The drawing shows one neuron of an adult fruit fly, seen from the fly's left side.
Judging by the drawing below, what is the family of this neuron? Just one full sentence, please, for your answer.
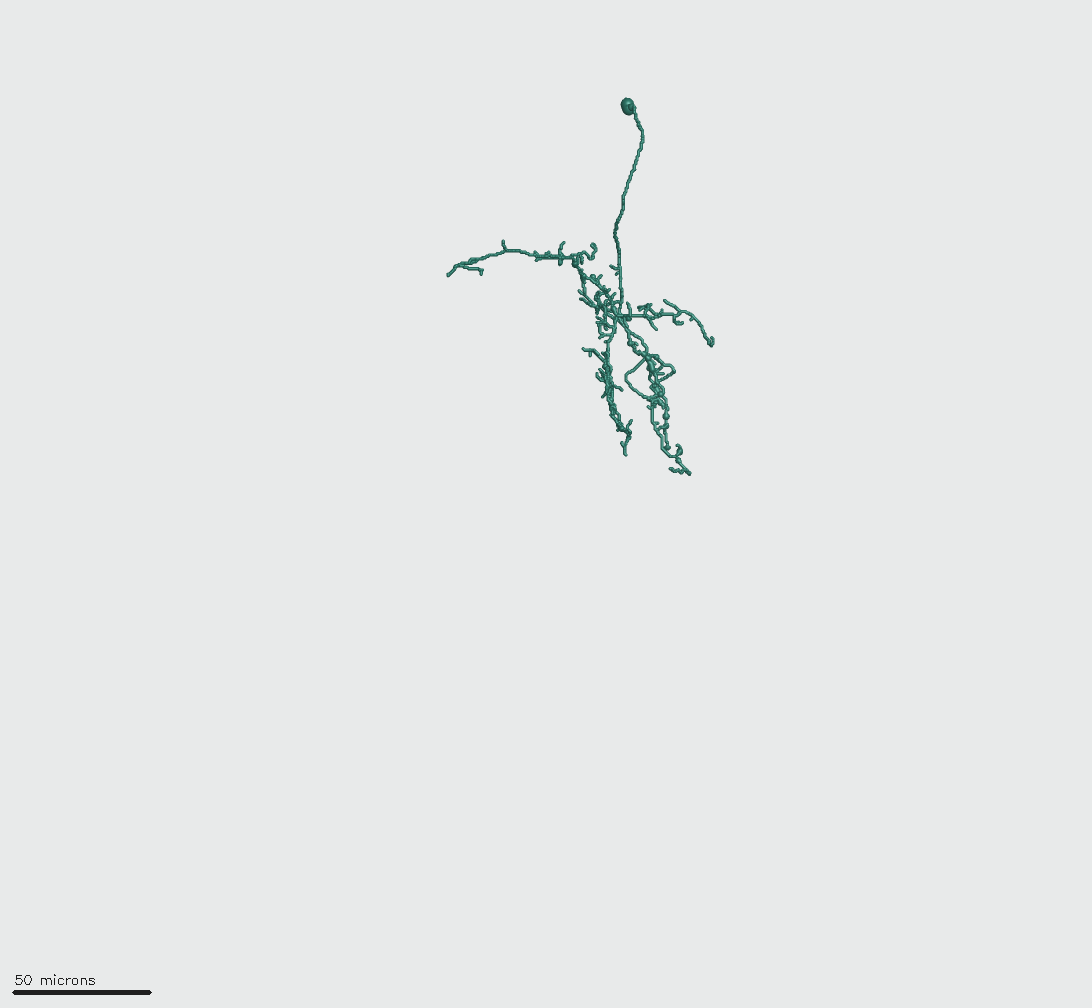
This neuron is grouped under the hemilineage CLp1 family.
